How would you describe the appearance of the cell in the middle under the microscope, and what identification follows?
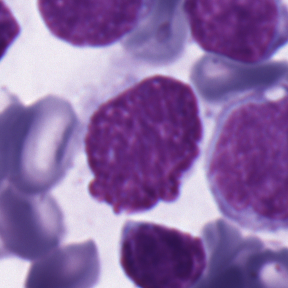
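Looking at the edge first, the cell is roughly round, but its border is uneven and slightly knobbly. Small bumps stand out along the lower edge in particular. Inside, the nucleus is a single unlobed mass that fills almost the whole cell. I can't find any vacuoles anywhere in it. This cell is a myeloblast.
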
